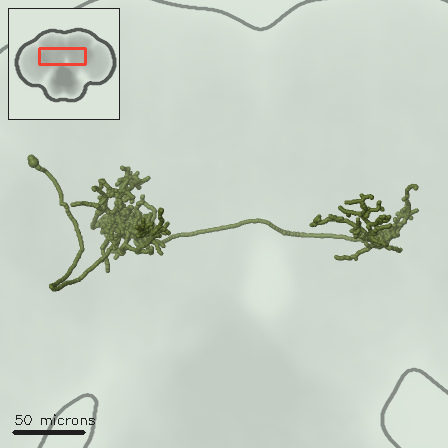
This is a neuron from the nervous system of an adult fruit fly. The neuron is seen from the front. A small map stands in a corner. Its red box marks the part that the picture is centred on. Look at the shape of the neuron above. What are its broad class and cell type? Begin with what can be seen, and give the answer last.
By the scale bar it is about 300 microns wide in this view. The picture shows dozens of branch ends. This is a central-brain intrinsic neuron. It is of cell type PLP148.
